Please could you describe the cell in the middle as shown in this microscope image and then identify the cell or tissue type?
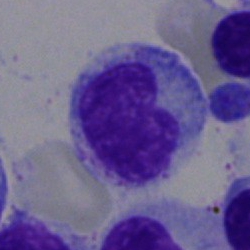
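A notch on the upper-right side of the nucleus gives it a kidney shape. The rim of cytoplasm is widest on that same upper-right side. Rather than smooth and even, the chromatin looks mottled. A few fine purplish granules are scattered through the cytoplasm. This cell is a metamyelocyte.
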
